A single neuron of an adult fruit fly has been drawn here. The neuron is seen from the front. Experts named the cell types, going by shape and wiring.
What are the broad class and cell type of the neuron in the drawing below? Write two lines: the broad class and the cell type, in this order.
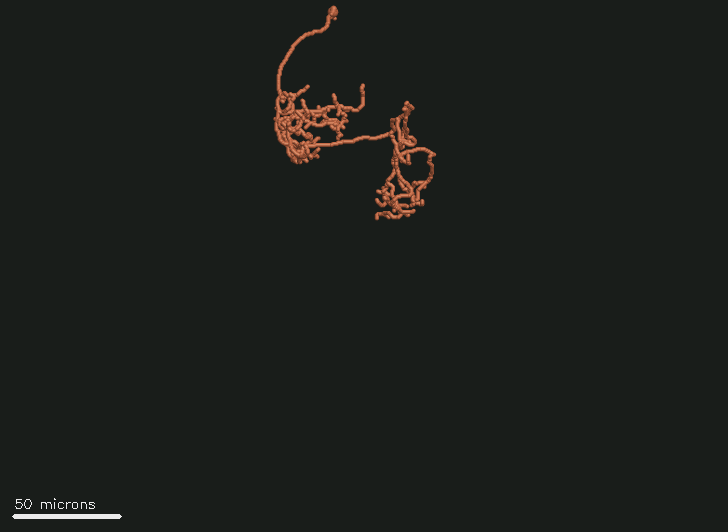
nerve-cord intrinsic neuron
INXXX395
